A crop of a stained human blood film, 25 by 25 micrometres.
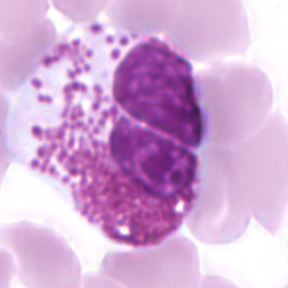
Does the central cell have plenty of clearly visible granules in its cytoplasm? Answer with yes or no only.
Yes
